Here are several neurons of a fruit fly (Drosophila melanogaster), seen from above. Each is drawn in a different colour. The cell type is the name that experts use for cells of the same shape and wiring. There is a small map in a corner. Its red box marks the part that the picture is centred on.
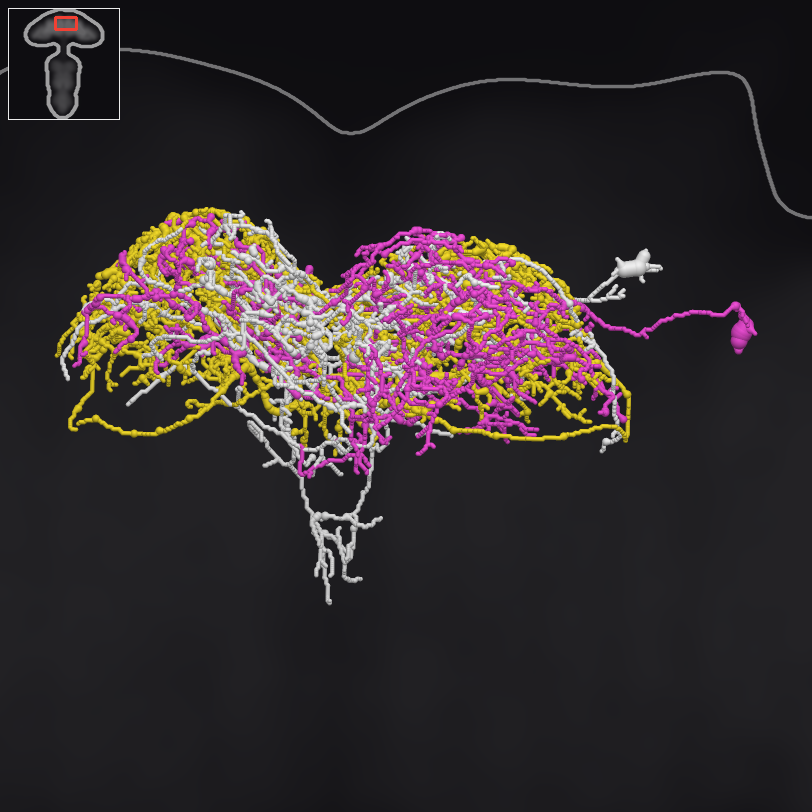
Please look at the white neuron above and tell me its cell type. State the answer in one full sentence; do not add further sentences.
By its cell type, the neuron is GNG079.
